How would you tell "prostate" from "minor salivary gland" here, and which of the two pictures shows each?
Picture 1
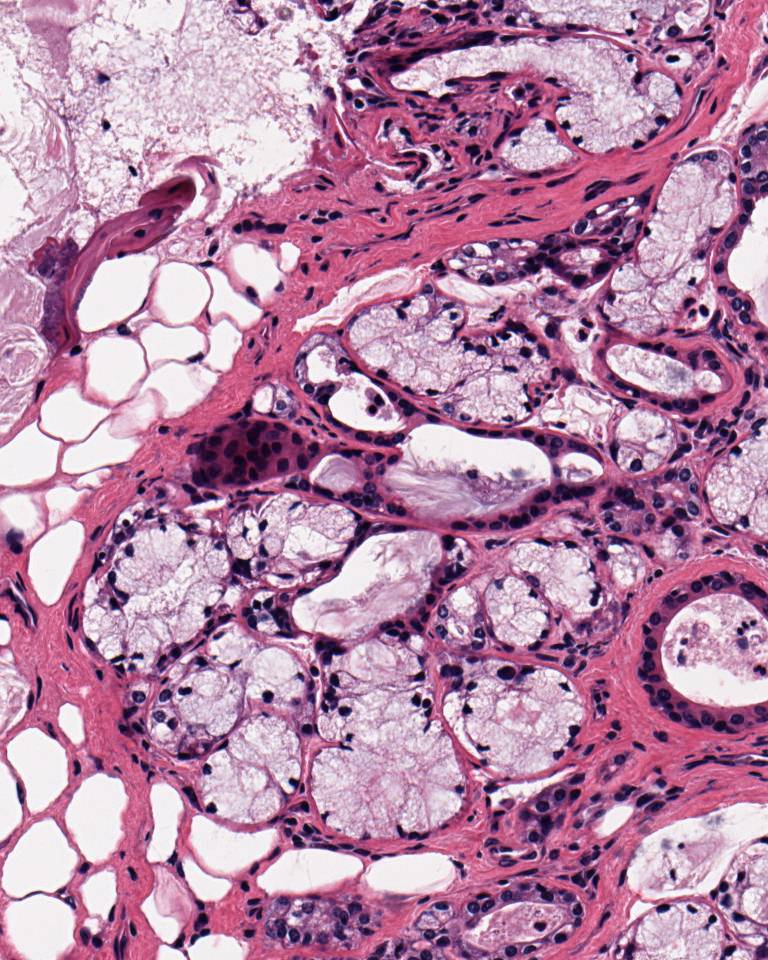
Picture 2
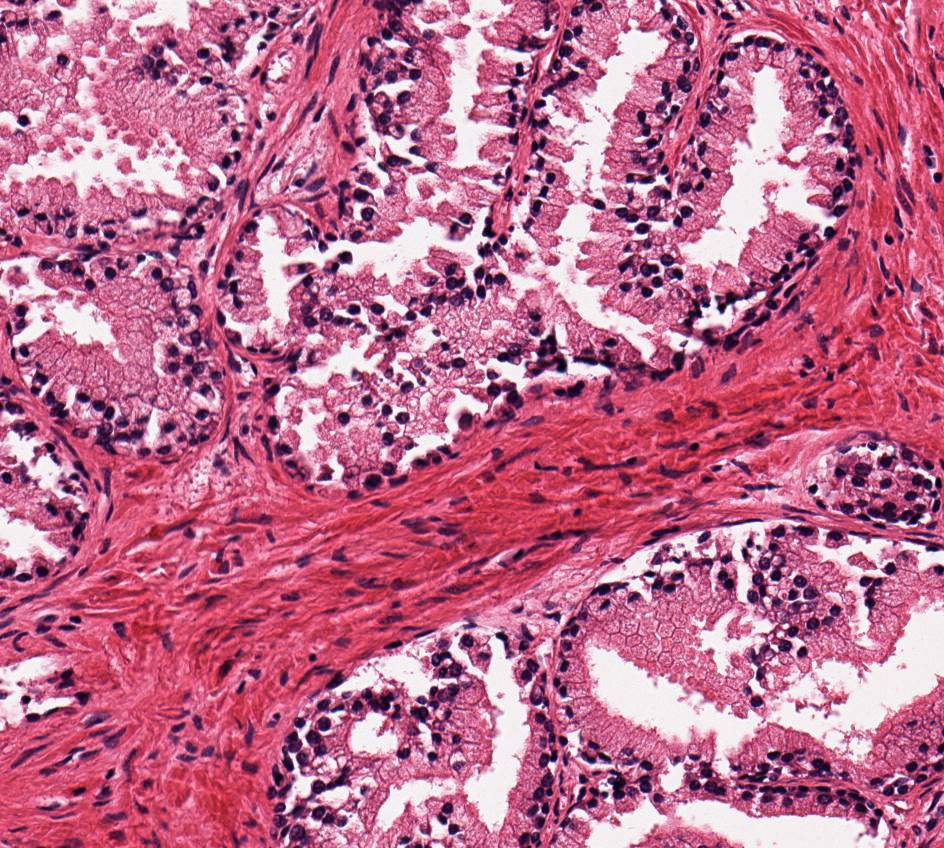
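Hmm, the first is a minor salivary gland, the second the prostate. In the first, lobules of mucous acini fill the centre and right, with pale, foamy cells whose small dark nuclei are pressed flat at the base. In the second, large glands with irregular, folded lumens and jutting papillary projections are lined by tall columnar cells with pale, finely vacuolated pink cytoplasm. I notice a broad band of pink stroma running diagonally between these glands.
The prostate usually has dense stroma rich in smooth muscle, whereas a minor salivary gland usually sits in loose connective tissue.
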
